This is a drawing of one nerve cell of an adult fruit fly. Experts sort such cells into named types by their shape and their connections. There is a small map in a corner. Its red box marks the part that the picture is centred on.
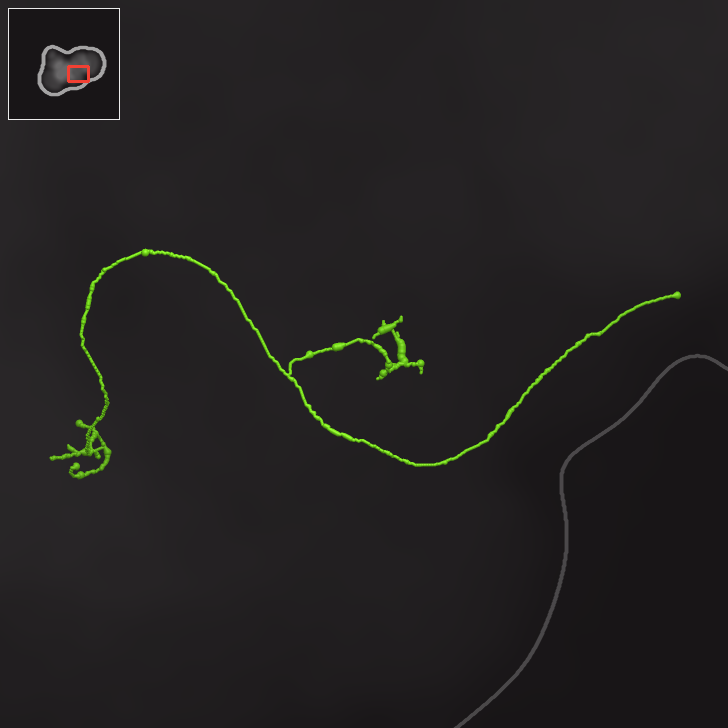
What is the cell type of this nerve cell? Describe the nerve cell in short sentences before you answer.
The drawing shows no cell body. It has a dozen or fewer branch ends. It is a sensory neuron entering the brain. It is of cell type ORN_VM5v.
